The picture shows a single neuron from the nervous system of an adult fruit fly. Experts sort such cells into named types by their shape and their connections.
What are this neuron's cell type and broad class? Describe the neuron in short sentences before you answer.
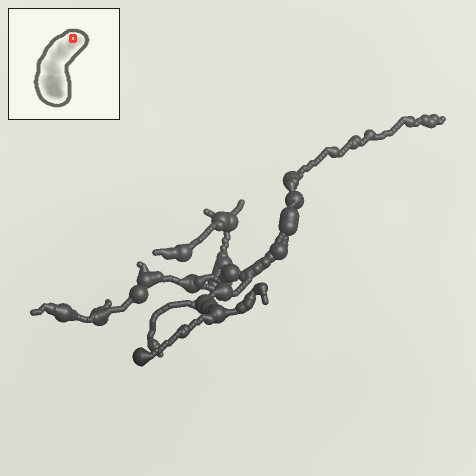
No cell body is drawn. There are a dozen or fewer branch ends. It is of cell type SNxx33. It is a sensory neuron entering the nerve cord.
